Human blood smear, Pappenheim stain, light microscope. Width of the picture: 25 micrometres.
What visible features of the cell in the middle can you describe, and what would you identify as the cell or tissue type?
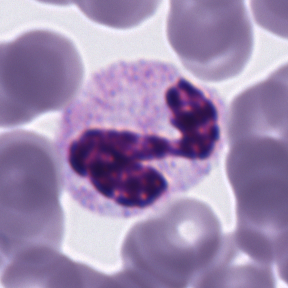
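First, the outline: roughly round, with a smooth edge. The nucleus is a curved band, two broad parts joined by a narrower neck, and I can't make out any nucleoli in it. Fine, small lilac-violet granules are scattered evenly through the cytoplasm. So this is a segmented neutrophil.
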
